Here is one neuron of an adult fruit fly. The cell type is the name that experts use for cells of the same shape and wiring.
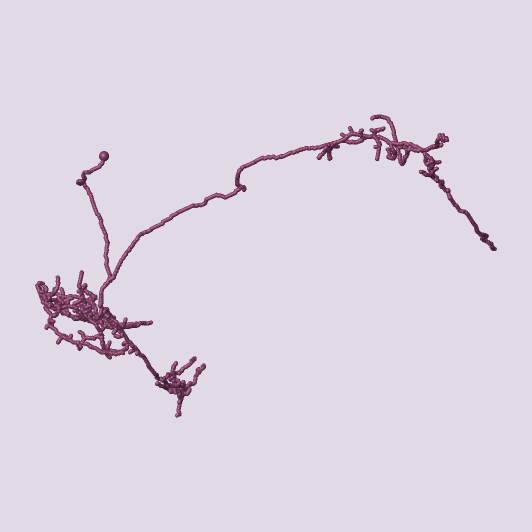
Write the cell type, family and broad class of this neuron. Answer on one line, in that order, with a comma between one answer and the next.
CB1477, hemilineage DM6_ventral, central-brain intrinsic neuron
